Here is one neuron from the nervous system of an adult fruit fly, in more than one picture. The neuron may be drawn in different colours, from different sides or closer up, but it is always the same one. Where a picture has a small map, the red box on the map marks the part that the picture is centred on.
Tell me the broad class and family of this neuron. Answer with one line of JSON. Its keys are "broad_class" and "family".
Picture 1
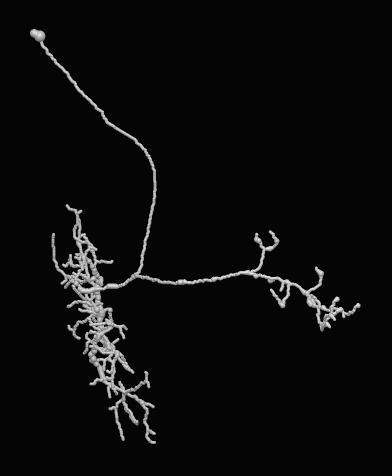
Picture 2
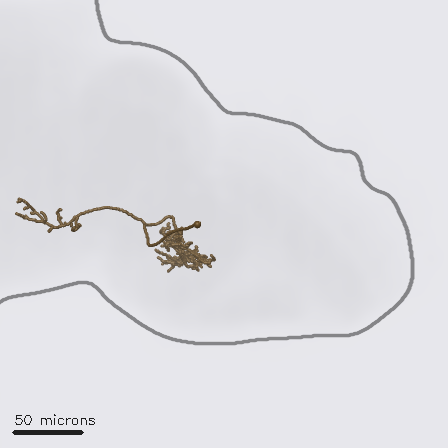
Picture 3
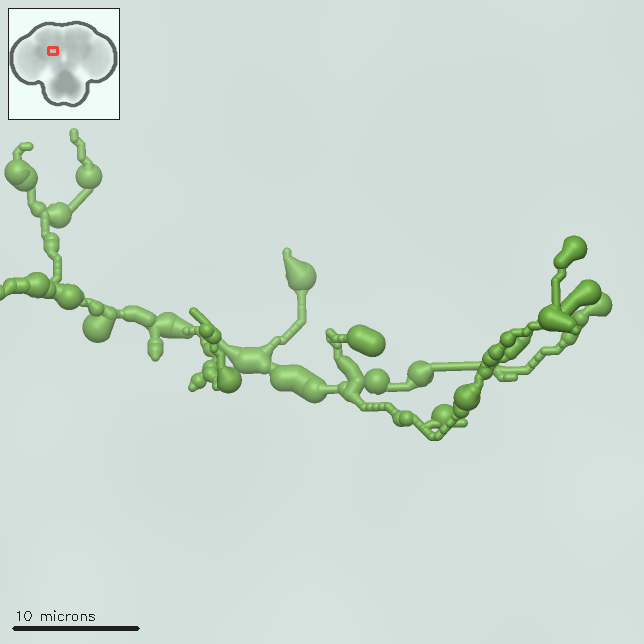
{"broad_class": "visual projection neuron", "family": "hemilineage VPNd1"}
